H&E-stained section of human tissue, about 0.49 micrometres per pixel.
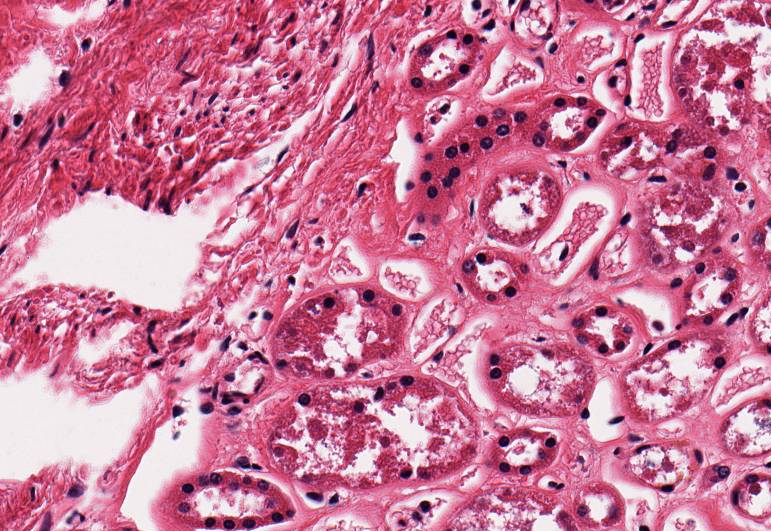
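Renal medulla: closely packed tubules, mostly cut in cross-section, take up the right two-thirds of the field. See how each has a single layer of cuboidal epithelial cells, nuclei round and dark near the base, and only a little pale pink interstitial tissue between them.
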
